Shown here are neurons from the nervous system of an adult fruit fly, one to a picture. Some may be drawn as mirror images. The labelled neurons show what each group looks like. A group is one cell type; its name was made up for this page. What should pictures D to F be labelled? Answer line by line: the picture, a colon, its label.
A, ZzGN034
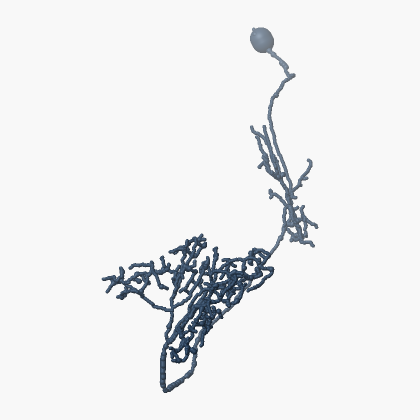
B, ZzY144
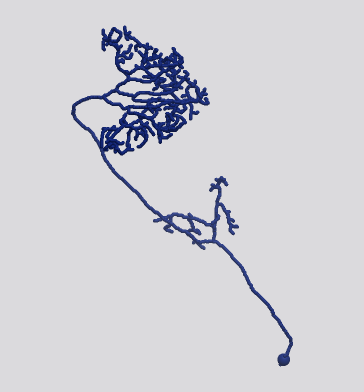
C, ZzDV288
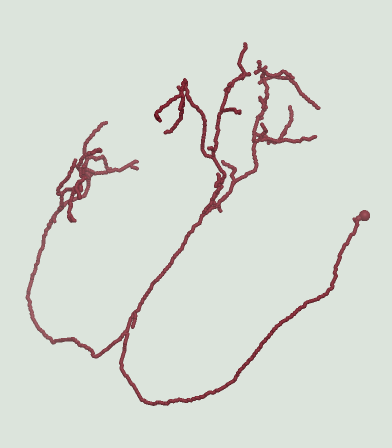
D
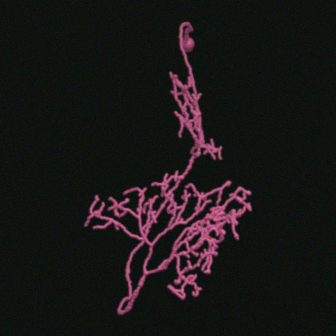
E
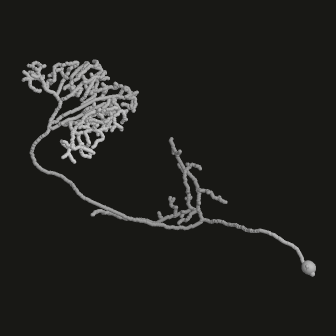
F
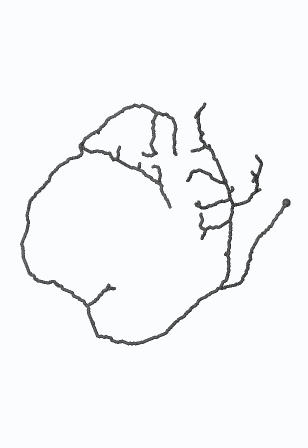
D: ZzGN034
E: ZzY144
F: ZzDV288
